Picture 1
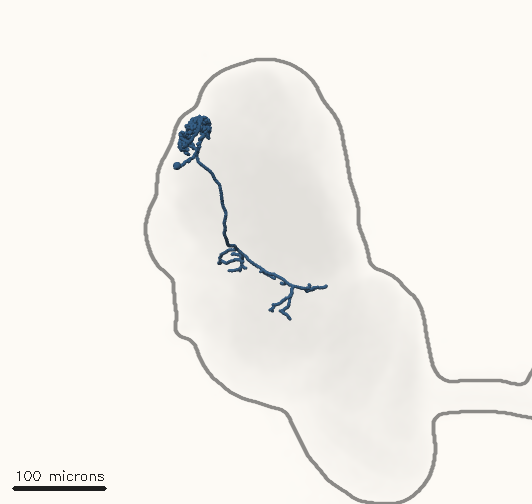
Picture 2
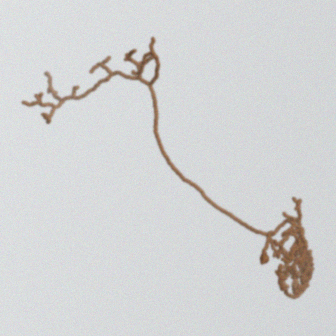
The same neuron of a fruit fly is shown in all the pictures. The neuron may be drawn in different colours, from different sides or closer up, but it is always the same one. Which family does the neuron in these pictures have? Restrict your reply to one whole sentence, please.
The family of this particular neuron is hemilineage AOTUv4_dorsal.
